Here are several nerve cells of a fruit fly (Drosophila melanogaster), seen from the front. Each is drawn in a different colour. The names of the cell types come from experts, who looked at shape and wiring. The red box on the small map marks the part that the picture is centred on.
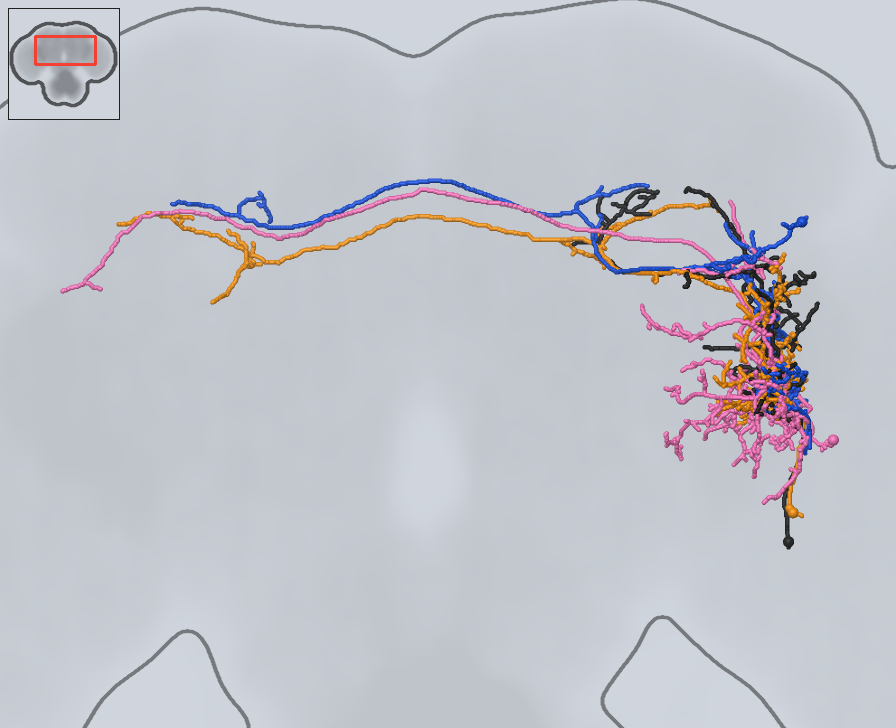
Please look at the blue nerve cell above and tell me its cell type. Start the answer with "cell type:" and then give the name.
cell type: CB2625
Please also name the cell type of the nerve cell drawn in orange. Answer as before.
cell type: CB1190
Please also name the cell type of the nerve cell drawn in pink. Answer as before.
cell type: AVLP115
